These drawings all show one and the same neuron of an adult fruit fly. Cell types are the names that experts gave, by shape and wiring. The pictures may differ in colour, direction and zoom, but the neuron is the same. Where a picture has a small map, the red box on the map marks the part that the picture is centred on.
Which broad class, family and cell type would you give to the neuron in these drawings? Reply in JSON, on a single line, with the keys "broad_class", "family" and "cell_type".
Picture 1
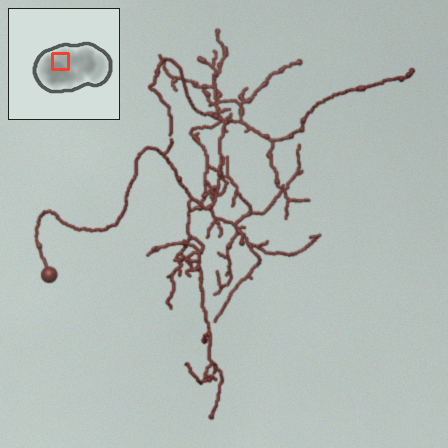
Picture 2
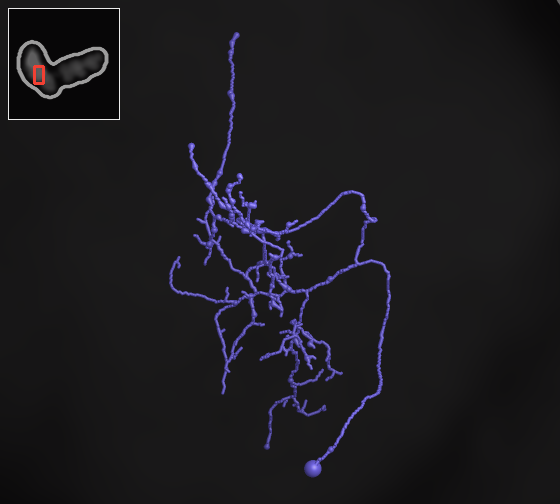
{"broad_class": "central-brain intrinsic neuron", "family": "hemilineage SLPav3", "cell_type": "SLP189_b"}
